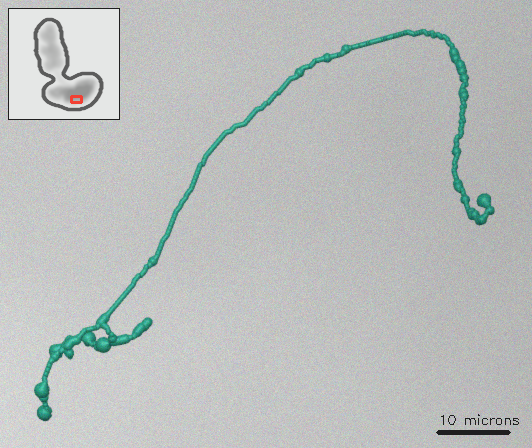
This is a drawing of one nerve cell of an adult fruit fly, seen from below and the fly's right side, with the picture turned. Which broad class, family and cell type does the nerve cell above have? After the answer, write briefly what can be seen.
It is a sensory neuron entering the brain. The name of its family is class olfactory. The cell type is ORN_VC3. No cell body is drawn. By the scale bar it is about 65 microns wide in this view. It has a dozen or fewer branch ends.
